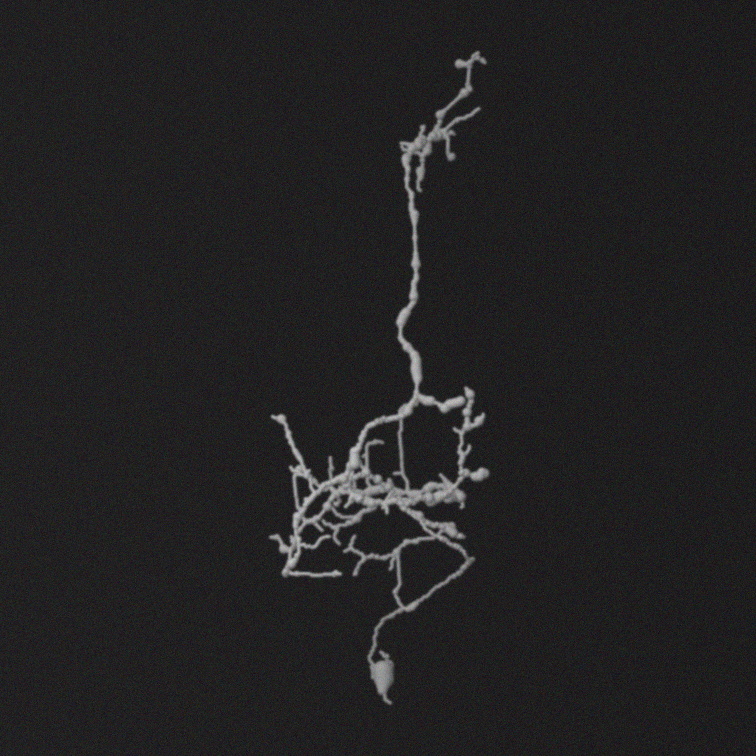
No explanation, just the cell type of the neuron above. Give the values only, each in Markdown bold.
**IN03B069**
